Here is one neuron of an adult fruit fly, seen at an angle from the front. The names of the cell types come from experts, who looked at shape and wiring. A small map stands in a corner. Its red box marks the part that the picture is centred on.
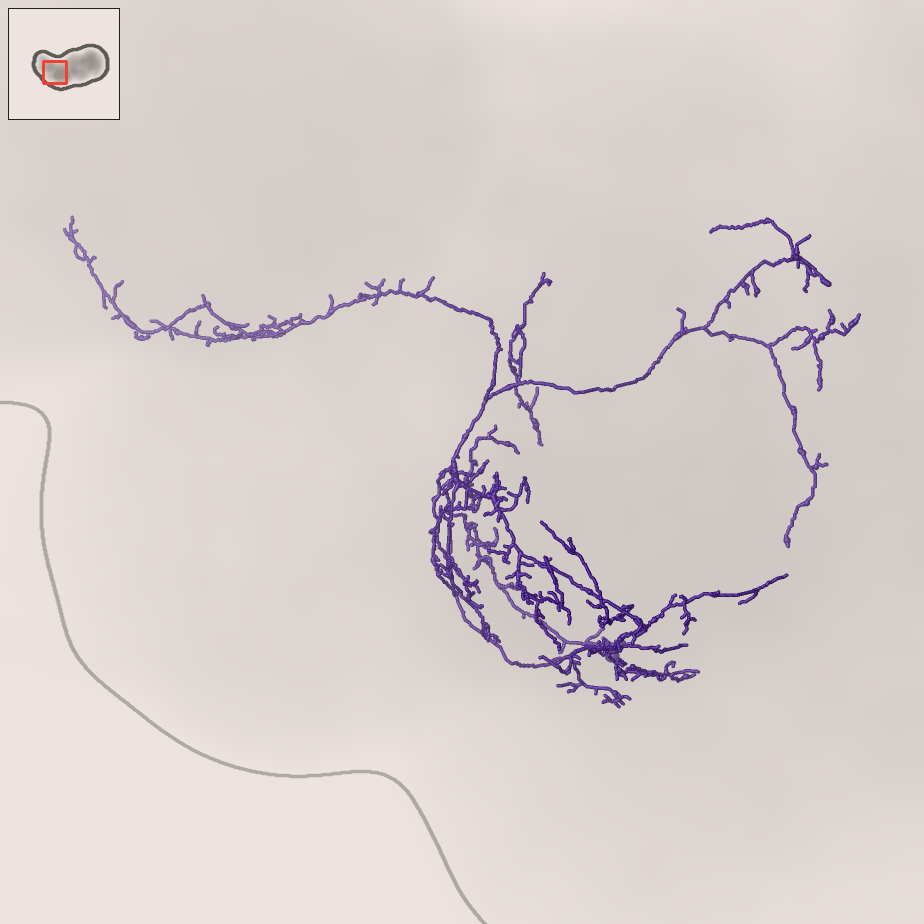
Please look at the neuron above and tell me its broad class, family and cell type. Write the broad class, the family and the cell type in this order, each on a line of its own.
nerve-cord intrinsic neuron
hemilineage 04B
IN04B061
